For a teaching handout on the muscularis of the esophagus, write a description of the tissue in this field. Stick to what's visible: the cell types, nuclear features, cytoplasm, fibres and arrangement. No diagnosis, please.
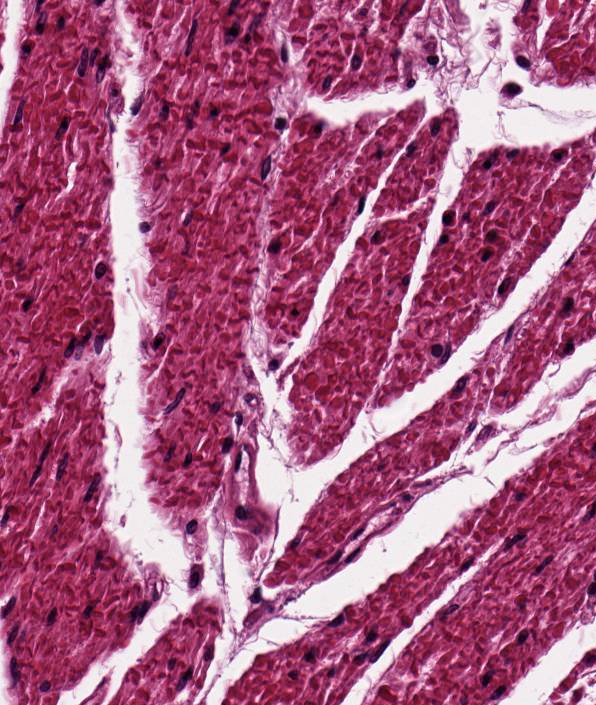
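Bundles of muscle fibres occupy the whole field, divided by branching white clefts. A wide cleft descends roughly vertically from the top edge through the left-centre. Within the fibres, dark purple oval nuclei are scattered singly. The clefts between bundles contain only scant, wispy, pale pink connective tissue.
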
